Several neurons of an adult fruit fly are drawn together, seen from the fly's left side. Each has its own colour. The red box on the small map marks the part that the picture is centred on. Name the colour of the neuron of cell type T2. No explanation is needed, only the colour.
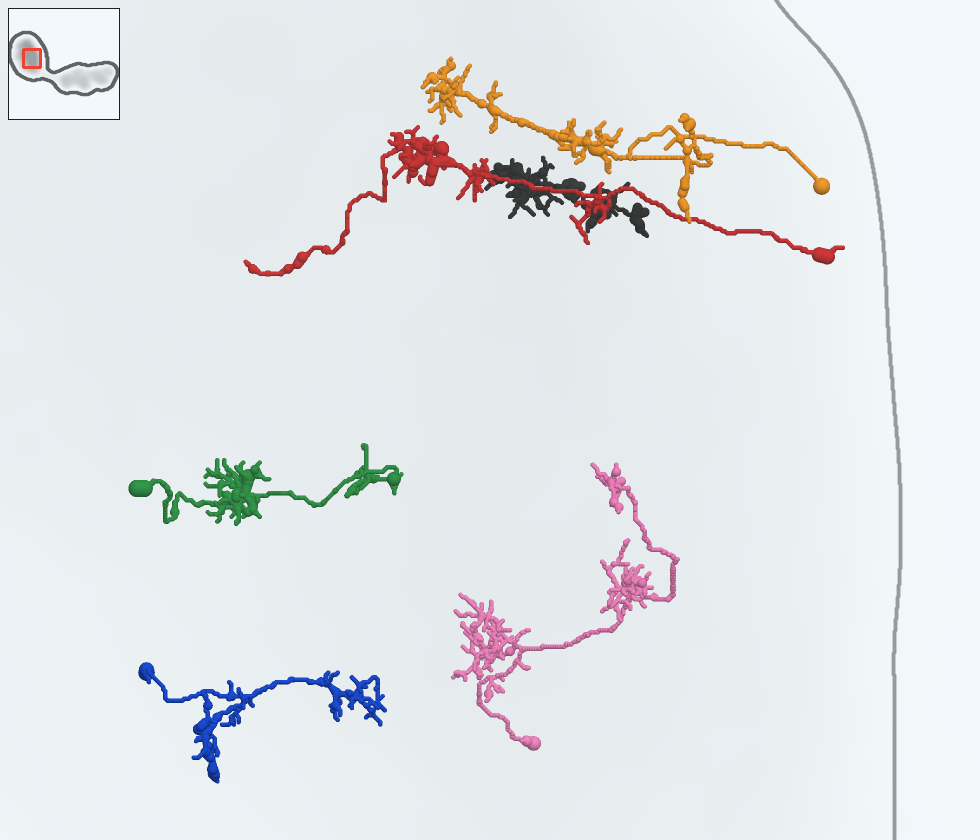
orange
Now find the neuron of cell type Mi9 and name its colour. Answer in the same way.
green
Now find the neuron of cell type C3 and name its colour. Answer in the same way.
red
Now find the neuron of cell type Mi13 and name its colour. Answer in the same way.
blue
